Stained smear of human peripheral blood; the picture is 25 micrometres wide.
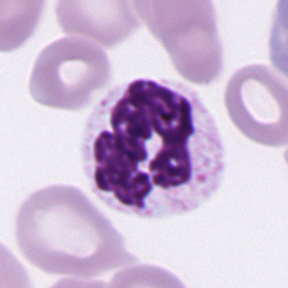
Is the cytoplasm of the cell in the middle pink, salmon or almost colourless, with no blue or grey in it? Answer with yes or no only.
Yes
